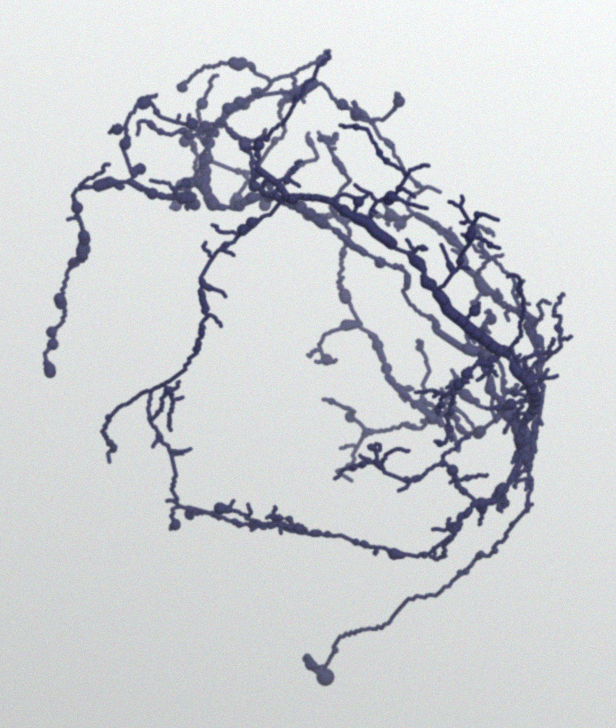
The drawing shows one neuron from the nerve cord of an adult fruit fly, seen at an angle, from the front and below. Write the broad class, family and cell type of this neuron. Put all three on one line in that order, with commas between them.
nerve-cord intrinsic neuron, hemilineage 04B, IN04B068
